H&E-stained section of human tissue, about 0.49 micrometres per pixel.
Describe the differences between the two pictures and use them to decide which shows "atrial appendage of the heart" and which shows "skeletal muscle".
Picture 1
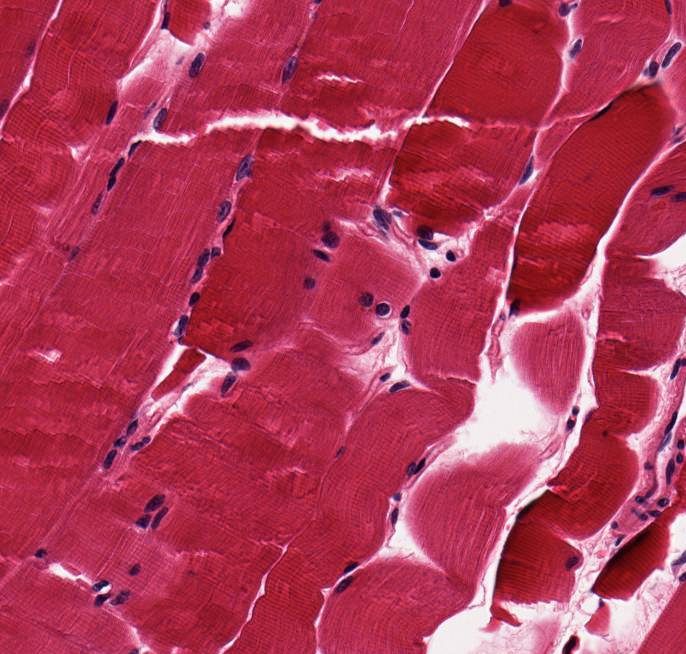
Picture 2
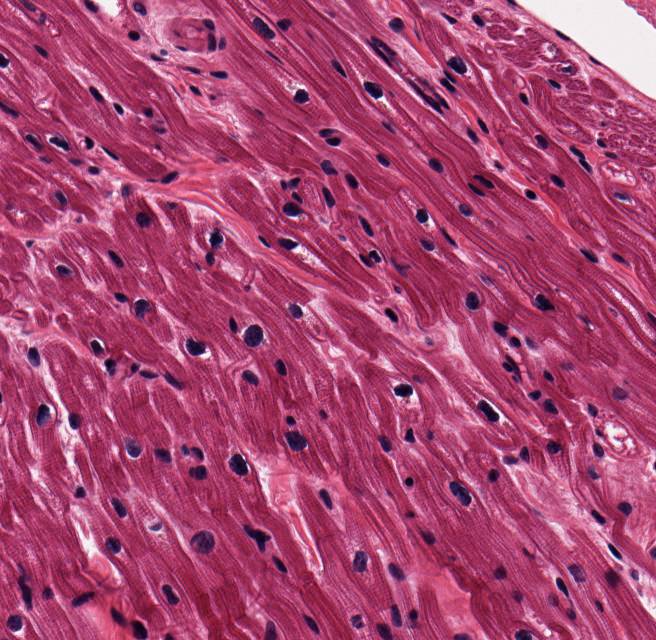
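Of the two, picture 1 is skeletal muscle and picture 2 is the atrial appendage of the heart. Picture 1 shows fine transverse cross-striations along fibres whose cytoplasm is deeply and evenly eosinophilic, a strong red-pink. Its elongated dark-purple nuclei lie at the fibre edges rather than the centres, and toward the right several fibres are cut obliquely, giving rounded, blunt profiles. In picture 2, the fibres branch and merge with neighbours, and their oval nuclei lie centrally and singly rather than in clusters, some with a small pale clear zone at their ends.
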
